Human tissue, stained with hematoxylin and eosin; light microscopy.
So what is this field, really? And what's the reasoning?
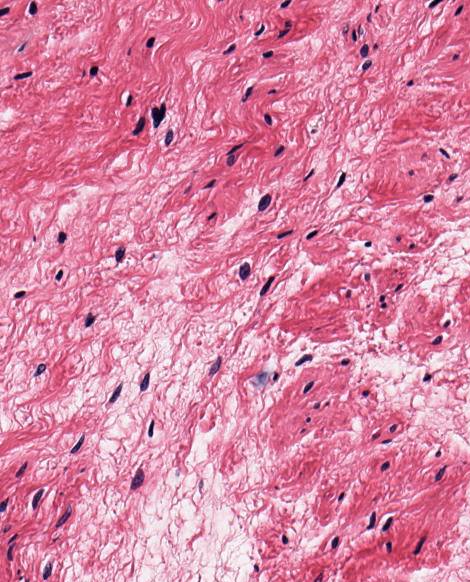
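Dense connective tissue. Scattered spindle cells in a fibrillary pink stroma; no glands, tubules or other organized units. Collagen fibres wavy, not straight.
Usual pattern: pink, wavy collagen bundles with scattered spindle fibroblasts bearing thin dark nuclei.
Nuclei dark, elongated, oval to spindle-shaped, some slightly curved or wavy. Little cytoplasm around them; cell borders not separable from the stroma.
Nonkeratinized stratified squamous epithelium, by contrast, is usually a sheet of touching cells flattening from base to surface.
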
